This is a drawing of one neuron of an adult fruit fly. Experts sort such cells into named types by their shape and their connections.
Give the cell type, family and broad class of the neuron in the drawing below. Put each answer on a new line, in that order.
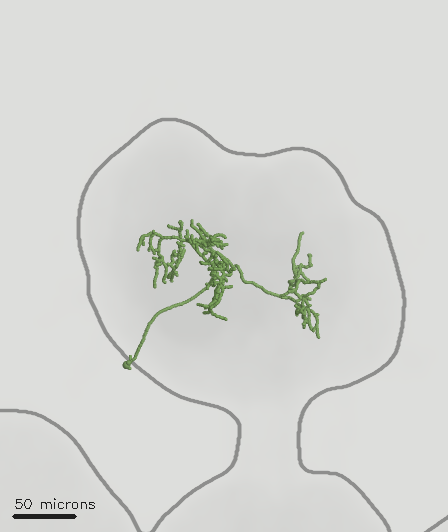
IN23B029
hemilineage 23B
nerve-cord intrinsic neuron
